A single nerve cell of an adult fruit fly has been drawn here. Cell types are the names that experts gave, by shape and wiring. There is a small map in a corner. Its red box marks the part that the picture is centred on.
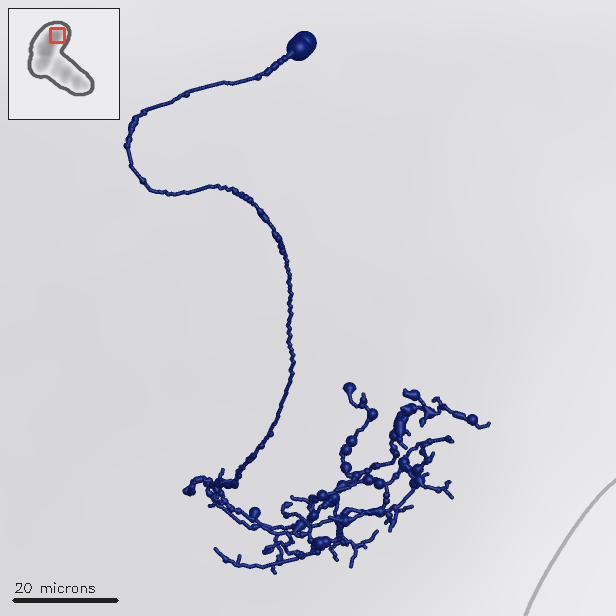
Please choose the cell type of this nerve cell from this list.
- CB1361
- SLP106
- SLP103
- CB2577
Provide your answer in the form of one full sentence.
A cell of type SLP106 is what this nerve cell is.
